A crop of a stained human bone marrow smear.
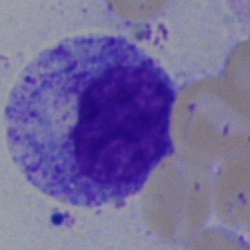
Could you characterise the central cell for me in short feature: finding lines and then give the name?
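Position: the nucleus sits off-centre, over toward the right side
Staining: dark purple right through the nucleus
Background: the cytoplasm looks pale greyish-blue
Granules: purple ones, scattered across the cytoplasm
So then: myelocyte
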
